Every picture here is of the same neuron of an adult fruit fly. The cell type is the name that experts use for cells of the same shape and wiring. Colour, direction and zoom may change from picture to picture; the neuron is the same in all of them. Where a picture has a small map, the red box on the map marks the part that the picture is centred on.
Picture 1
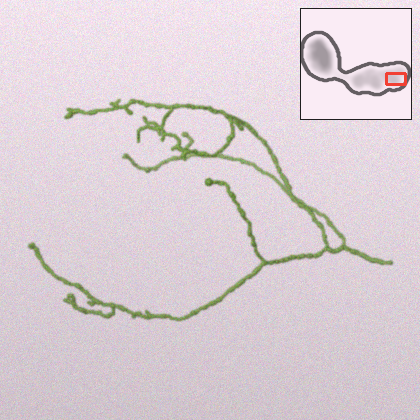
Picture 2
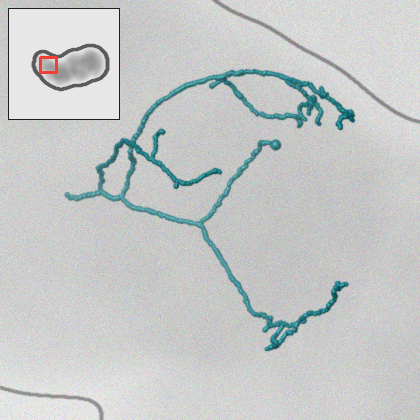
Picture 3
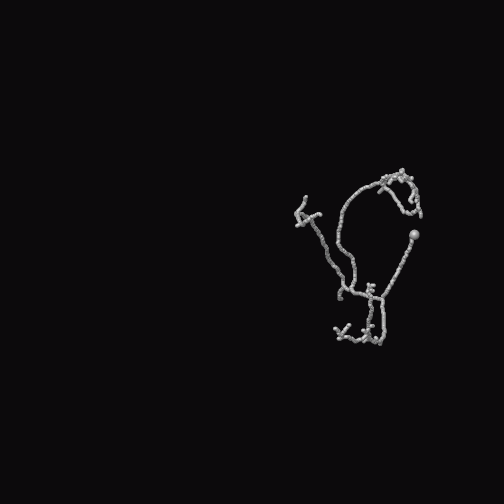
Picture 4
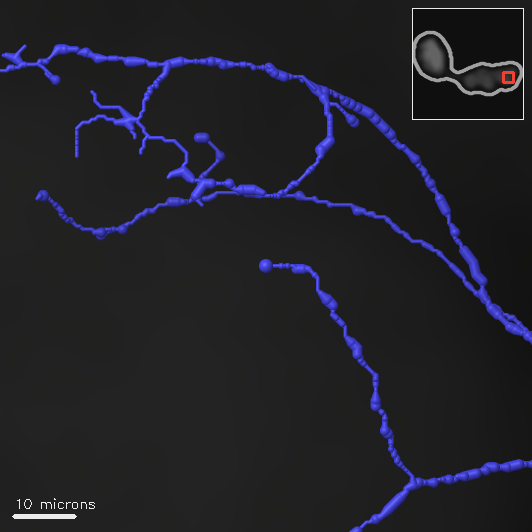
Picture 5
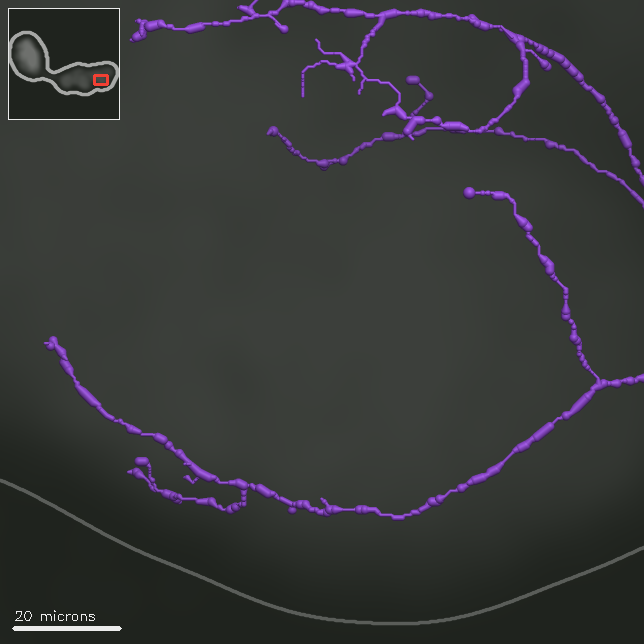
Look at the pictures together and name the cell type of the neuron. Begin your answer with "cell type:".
cell type: SNpp45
